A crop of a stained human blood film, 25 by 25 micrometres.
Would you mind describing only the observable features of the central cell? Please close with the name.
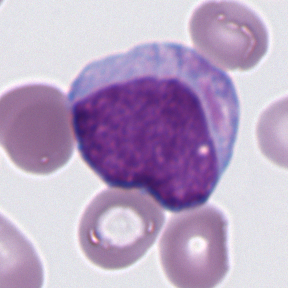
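Start with the nucleus, which sits off-centre toward the lower left of the cell and takes up about 60% of its area. Follow its lower edge and you'll find a shallow notch. Its chromatin is finely stippled and evenly spread, with no coarse dark clumps. The cytoplasm makes a wider band along the top and right side of the nucleus than along the bottom. This cell is an atypical promyelocyte.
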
